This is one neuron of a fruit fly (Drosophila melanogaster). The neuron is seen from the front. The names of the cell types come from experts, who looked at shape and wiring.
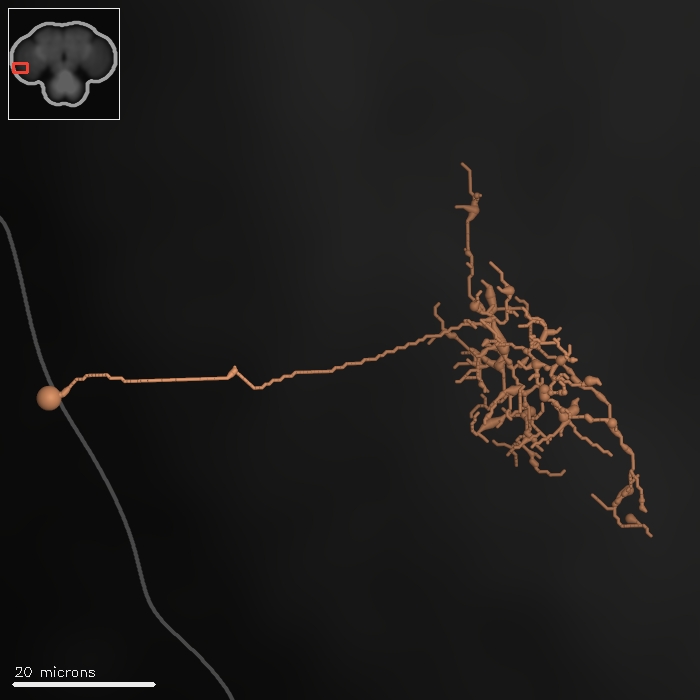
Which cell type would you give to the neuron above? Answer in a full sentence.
The cell type is Cm6.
